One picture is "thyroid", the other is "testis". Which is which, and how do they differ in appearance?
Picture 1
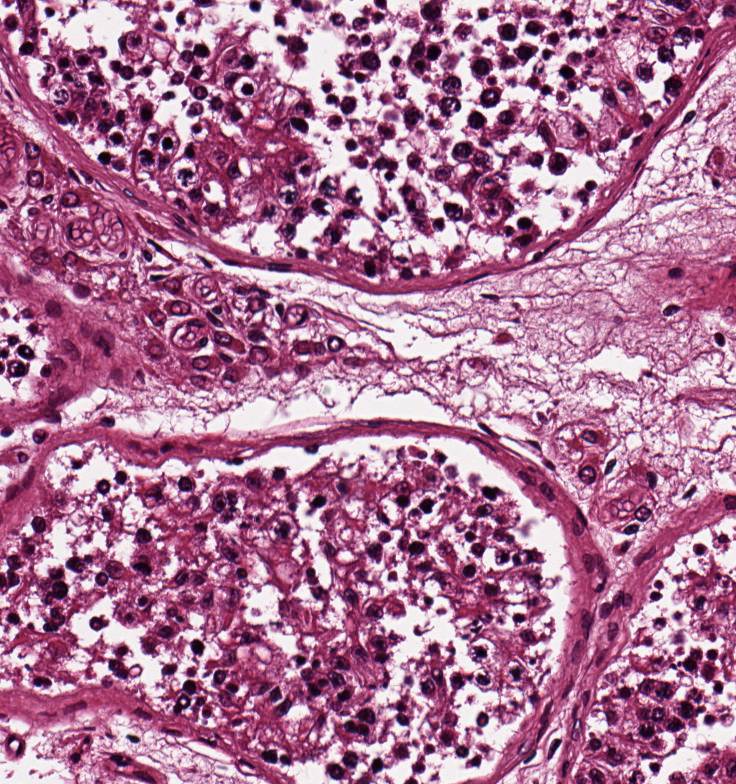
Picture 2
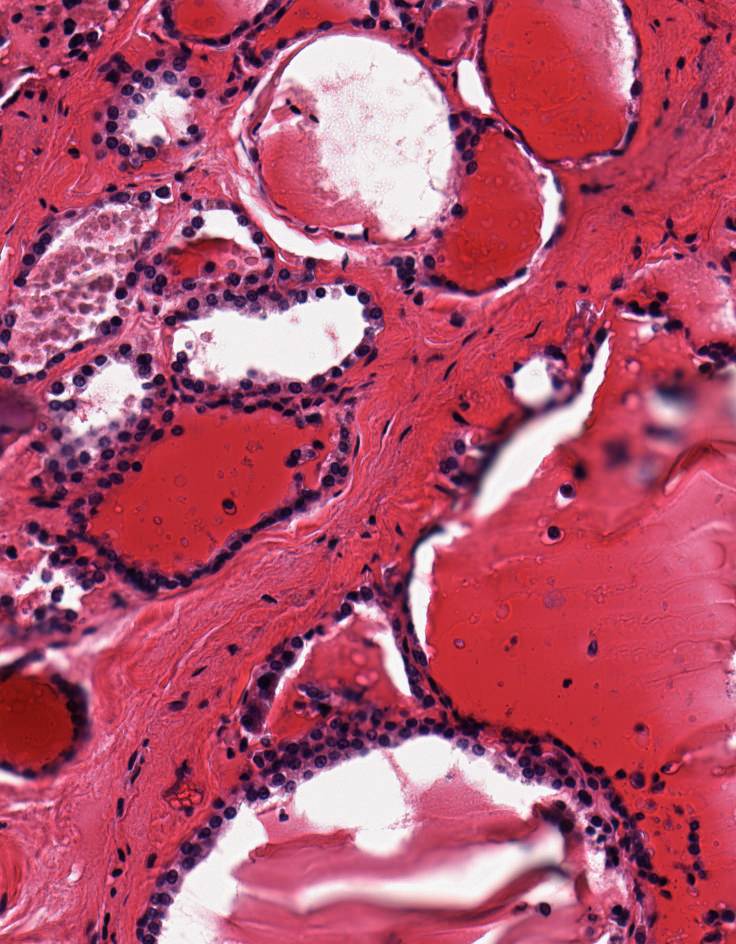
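I'd say picture 1 is testis and picture 2 is thyroid. In picture 1 cells crowd the tubules throughout, leaving no open central lumen, and many nuclei inside are small, round and very dark. Each tubule wall there is thin and pink, with flattened, elongated nuclei.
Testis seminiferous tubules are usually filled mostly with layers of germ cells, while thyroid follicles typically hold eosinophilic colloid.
Picture 2, by contrast, is built of closed, rounded follicles of widely varying size in fibrous stroma, the largest taking up much of the right half. Each follicle there has a single layer of low cuboidal to flattened lining cells with small, round, darkly stained nuclei.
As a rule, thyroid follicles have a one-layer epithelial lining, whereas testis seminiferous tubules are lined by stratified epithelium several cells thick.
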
